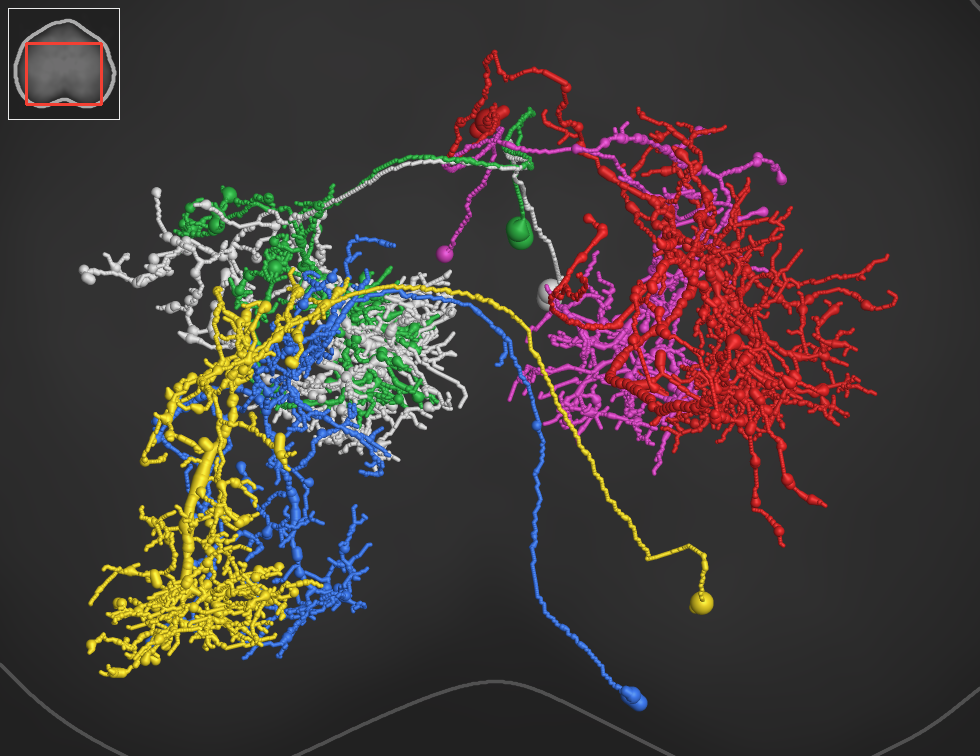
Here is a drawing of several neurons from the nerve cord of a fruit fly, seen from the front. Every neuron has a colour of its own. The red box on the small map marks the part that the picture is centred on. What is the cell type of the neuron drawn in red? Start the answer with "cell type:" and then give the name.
cell type: AN12B019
